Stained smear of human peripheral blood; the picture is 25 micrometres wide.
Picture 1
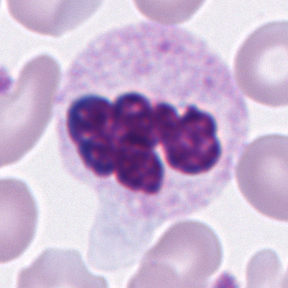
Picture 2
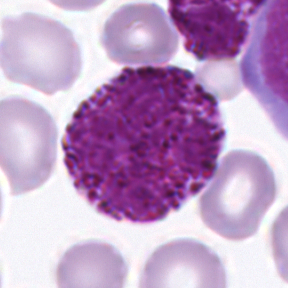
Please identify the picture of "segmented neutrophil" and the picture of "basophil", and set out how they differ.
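Let me start with the answer: the segmented neutrophil is in picture 1, the basophil in picture 2. In the first cell the nuclear lobes gather in a horizontal band across the middle, their chromatin dark purple and densely clumped, with no nucleoli that I can see.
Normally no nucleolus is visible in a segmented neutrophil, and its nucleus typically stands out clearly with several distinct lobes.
Around the nucleus lies abundant pale pinkish-lilac cytoplasm, with fine lilac granules spread evenly through it.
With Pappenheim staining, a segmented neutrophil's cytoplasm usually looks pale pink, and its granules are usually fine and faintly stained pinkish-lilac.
There is also a pale bulge without granules projecting from the lower edge. The second cell is roughly round, about 14 micrometres across, and its edge looks finely beaded where granules sit at the margin. Coarse dark purple granules pack it densely, over the central area as well, and no distinct nuclear outline stands out from under them. I see no clear vacuoles in it.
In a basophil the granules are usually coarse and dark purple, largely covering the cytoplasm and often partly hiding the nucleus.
So the contrast runs: fine, evenly scattered granules beside visible lobes in one, coarse dark granules over the whole cell with no nuclear outline in the other.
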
